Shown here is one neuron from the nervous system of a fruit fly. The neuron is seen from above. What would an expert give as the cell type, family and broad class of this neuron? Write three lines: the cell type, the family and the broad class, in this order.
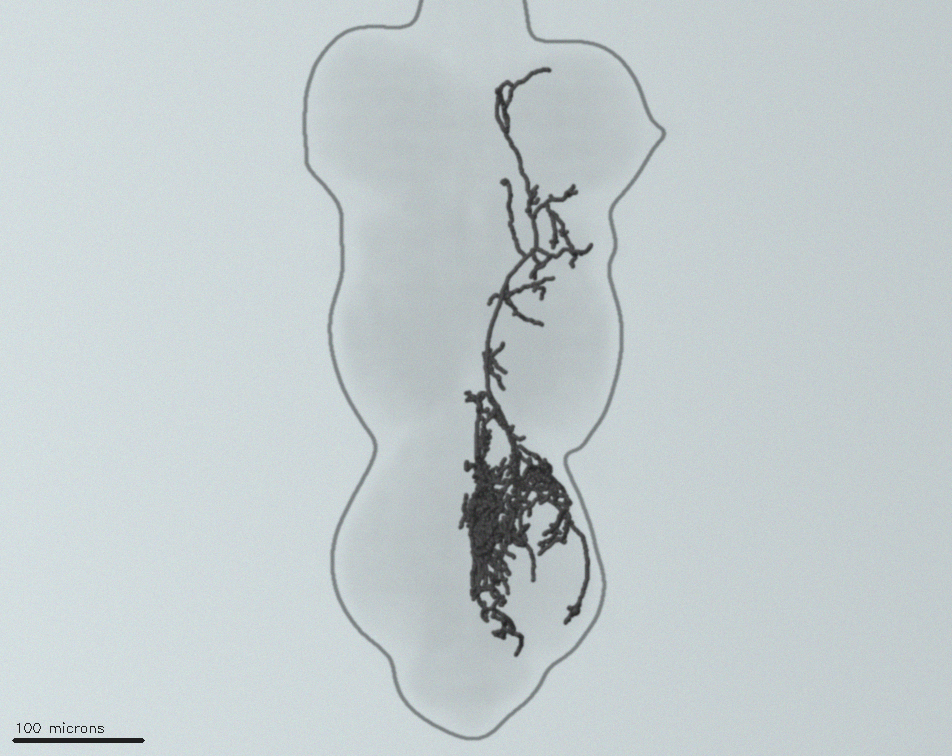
IN09A007
hemilineage 09A
nerve-cord intrinsic neuron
